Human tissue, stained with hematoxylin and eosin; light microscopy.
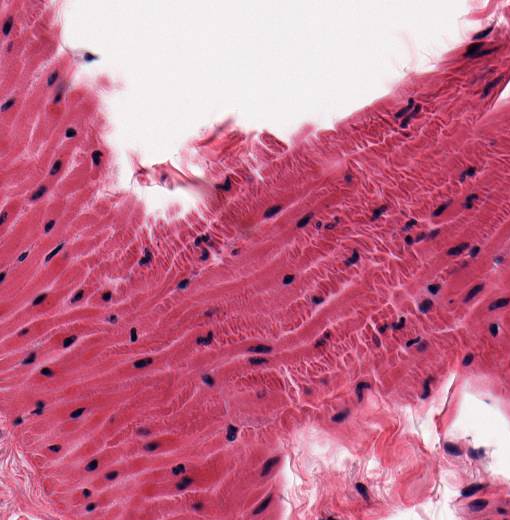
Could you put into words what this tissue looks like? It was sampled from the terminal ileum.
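In this tissue the fibre cytoplasm stains a deep eosinophilic pink. Dark purple nuclei, oval to elongated, are aligned with their long axis along the fibres. They lie singly within the fibre interiors rather than pressed against the fibre edges. Fat cells are absent from the entire field.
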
